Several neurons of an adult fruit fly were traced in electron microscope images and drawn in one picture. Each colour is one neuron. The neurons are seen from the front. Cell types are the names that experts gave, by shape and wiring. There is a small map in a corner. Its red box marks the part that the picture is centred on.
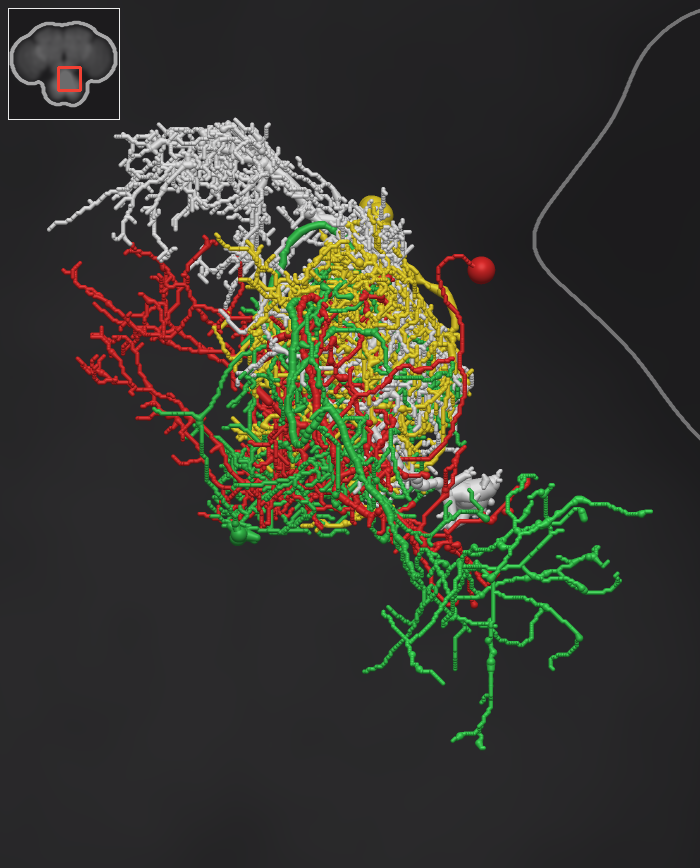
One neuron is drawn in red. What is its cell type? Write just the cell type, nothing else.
INXXX215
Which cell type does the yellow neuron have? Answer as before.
MNad15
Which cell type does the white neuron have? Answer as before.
MNad19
